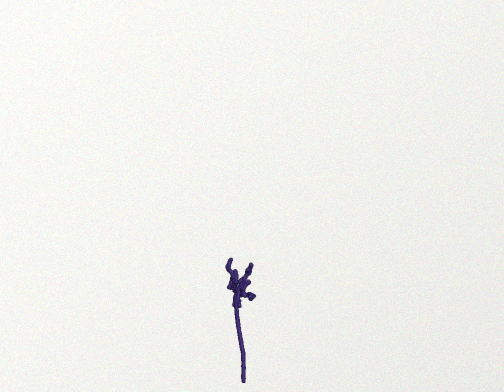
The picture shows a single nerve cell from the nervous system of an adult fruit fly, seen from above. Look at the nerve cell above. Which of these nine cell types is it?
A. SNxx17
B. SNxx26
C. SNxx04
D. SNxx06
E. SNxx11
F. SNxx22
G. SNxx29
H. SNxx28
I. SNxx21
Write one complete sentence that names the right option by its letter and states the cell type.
Option I, the cell type SNxx21, describes the neuron.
